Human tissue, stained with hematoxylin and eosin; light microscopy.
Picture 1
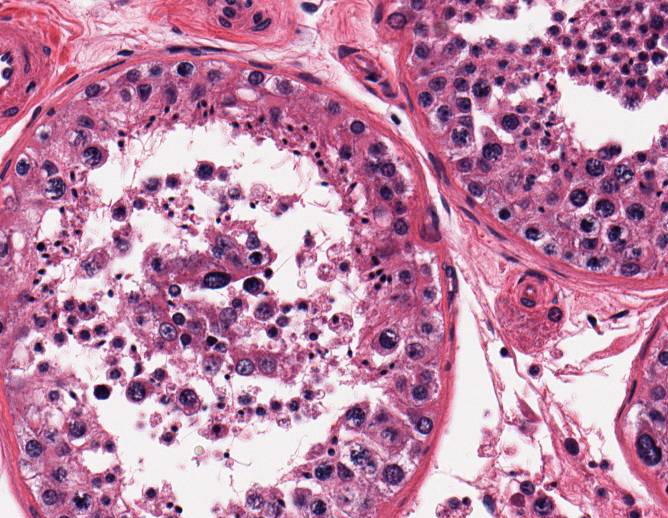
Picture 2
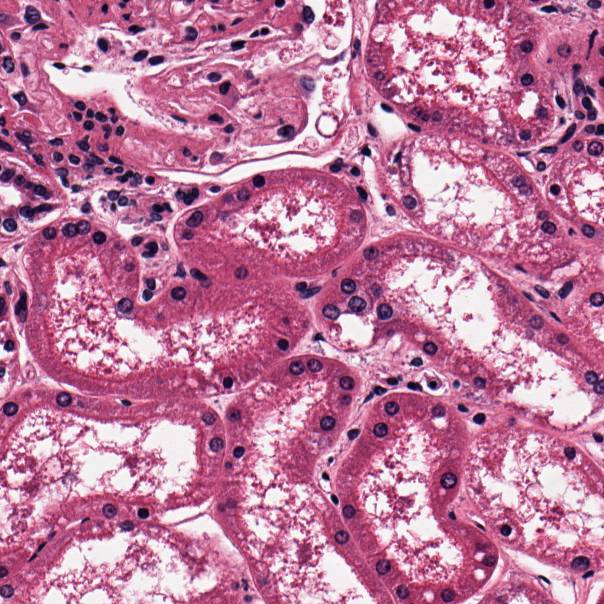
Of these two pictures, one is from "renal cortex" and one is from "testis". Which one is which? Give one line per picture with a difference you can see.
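Site of picture 1: testis. The tubules are lined by a stratified epithelium several cells deep, running from the wall toward the lumen.
Site of picture 2: renal cortex. Each tubule is lined by a single layer of cuboidal to low columnar cells.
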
